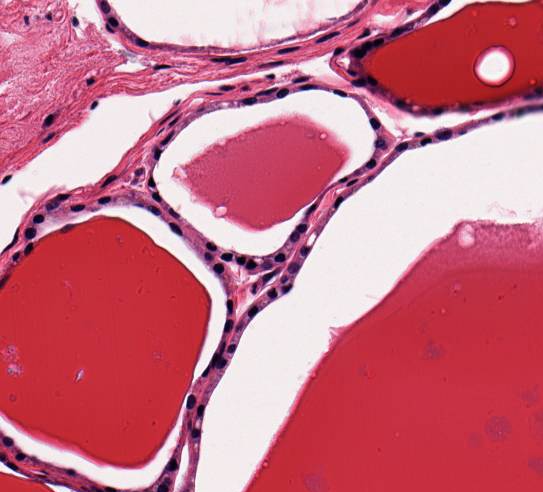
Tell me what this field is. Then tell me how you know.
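Mostly it's thyroid follicle, closed follicles of clearly differing sizes with thin septa between.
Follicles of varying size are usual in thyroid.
They're filled with homogeneous, strongly eosinophilic colloid, and each is lined by a single layer of flattened to low cuboidal cells with small dark nuclei.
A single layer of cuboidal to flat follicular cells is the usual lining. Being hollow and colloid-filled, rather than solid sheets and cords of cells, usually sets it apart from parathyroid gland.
The small follicle in the centre has paler pink colloid than the bigger ones.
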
